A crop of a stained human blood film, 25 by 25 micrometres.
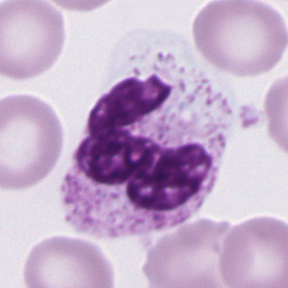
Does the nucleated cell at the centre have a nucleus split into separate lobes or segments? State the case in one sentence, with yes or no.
Yes, it is a lobed nucleus that this cell has.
